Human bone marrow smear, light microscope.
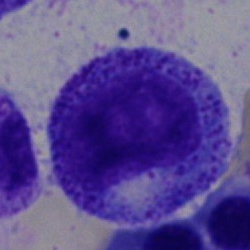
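Promyelocyte, the cell in the middle of the smear. Look at the upper part of the cell, where the nucleus sits, leaving a wider band of cytoplasm below it. Granules lie over the nucleus too. Just beneath the nucleus, the cytoplasm is paler and less granular. The cytoplasm background is a pale bluish-lilac.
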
